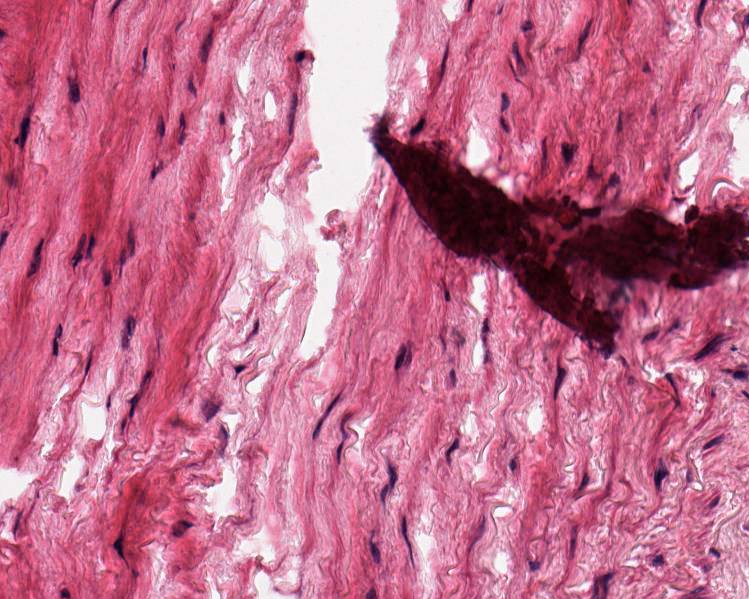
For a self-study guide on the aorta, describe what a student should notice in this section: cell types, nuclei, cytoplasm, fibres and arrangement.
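Pink eosinophilic fibres, wavy rather than straight, run roughly top to bottom across the whole field. Dark purple nuclei scattered, elongated, parallel to the fibres. Fibres at left stain deeper red than those in the centre.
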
